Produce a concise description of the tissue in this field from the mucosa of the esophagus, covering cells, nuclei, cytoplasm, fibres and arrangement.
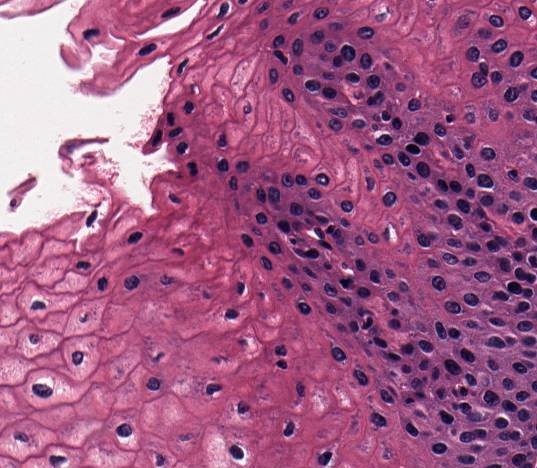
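At the upper left there's an empty, unstained space, just beyond the epithelial surface. The surface cells next to it look flattened, and some seem partly lifted away as thin strips. Those flattened cells still hold small dark nuclei. Toward the right, the cells get smaller and more crowded, and their nuclei are larger and oval.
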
